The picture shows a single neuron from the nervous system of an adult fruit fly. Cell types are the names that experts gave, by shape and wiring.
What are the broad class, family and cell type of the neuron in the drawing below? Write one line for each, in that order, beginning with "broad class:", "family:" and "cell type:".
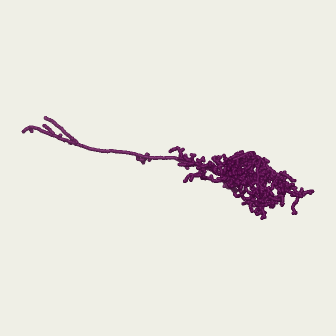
broad class: nerve-cord intrinsic neuron
family: hemilineage 03B
cell type: IN03B022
